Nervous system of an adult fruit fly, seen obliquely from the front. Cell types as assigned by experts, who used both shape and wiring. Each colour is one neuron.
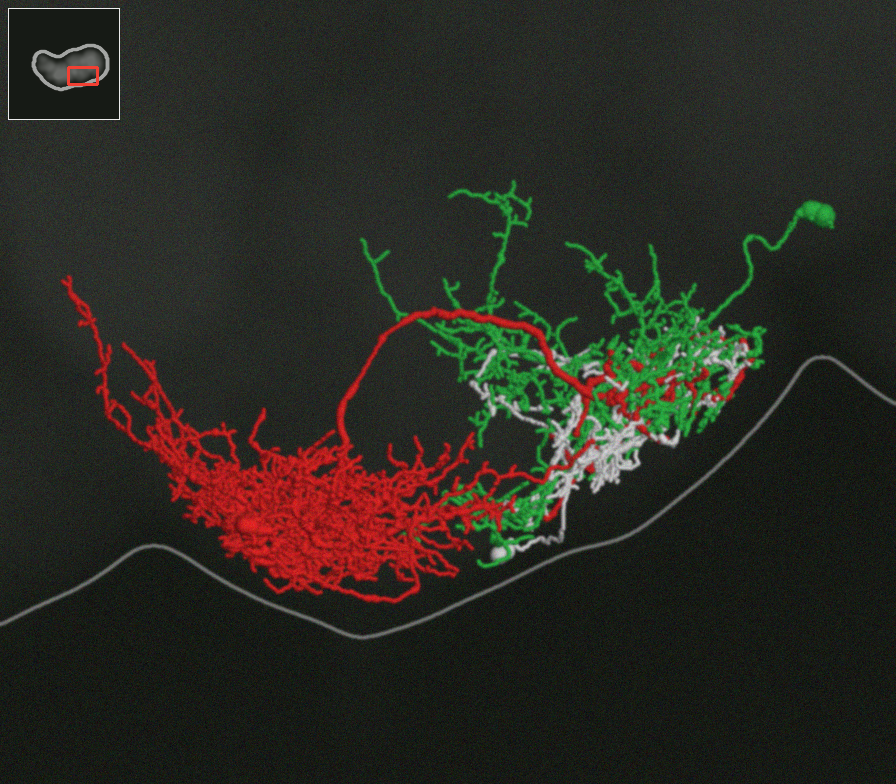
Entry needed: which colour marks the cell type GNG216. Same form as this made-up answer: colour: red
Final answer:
colour: white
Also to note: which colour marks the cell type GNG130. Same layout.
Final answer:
colour: green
